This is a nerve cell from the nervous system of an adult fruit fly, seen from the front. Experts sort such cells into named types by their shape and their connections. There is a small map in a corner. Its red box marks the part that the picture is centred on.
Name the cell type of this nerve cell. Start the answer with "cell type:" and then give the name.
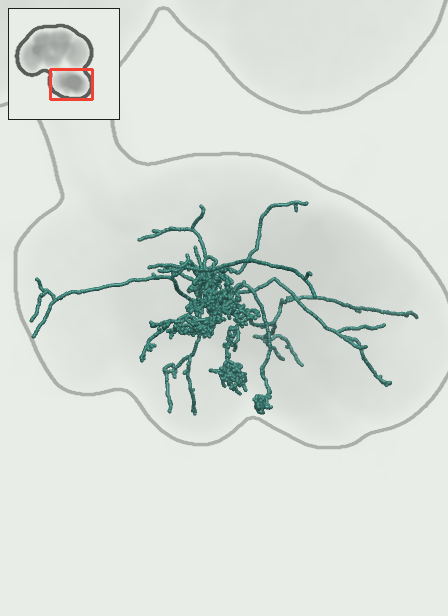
cell type: IN06B028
